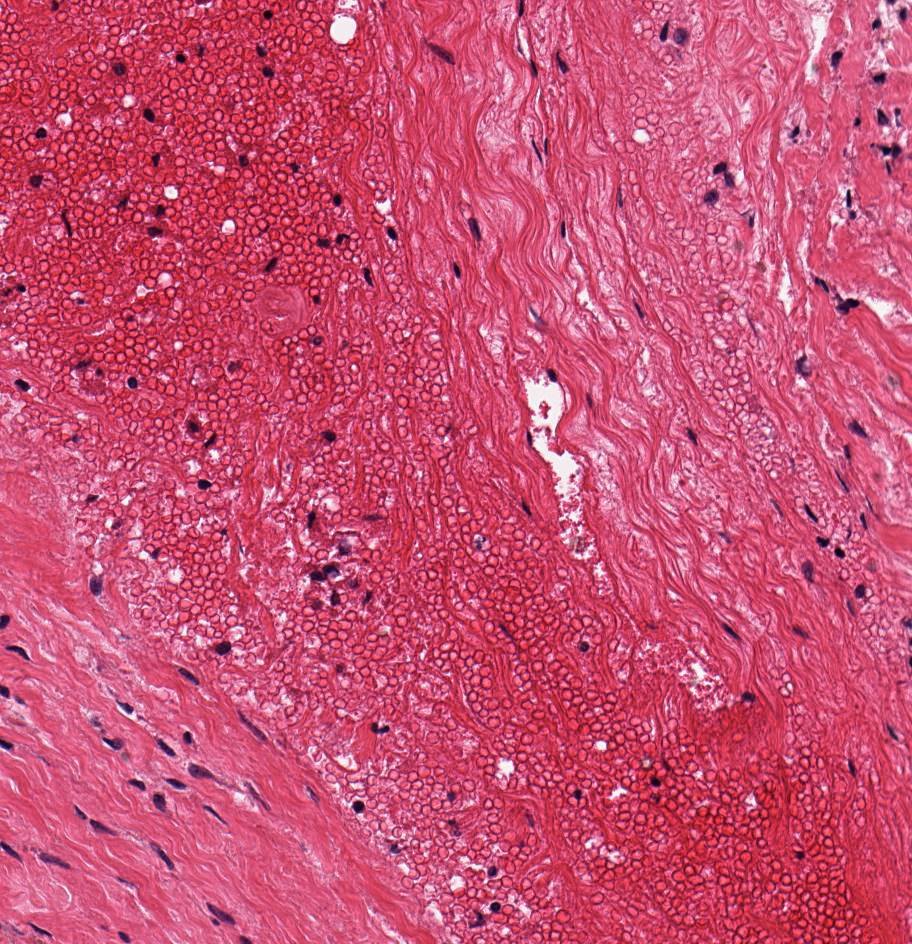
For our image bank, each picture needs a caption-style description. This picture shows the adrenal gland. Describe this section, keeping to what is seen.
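Tightly packed small round profiles form sheets in the upper left and continue as a broad diagonal band down to the lower right corner. Among them lie only sparse, small dark nuclei. In the lower left corner, a band of wavy collagen carries elongated spindle-shaped nuclei aligned with its fibres. No epithelium and no fat cells appear anywhere in the field.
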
